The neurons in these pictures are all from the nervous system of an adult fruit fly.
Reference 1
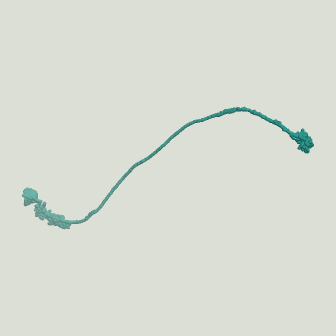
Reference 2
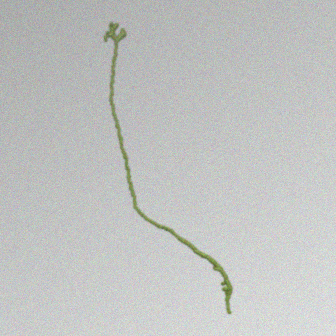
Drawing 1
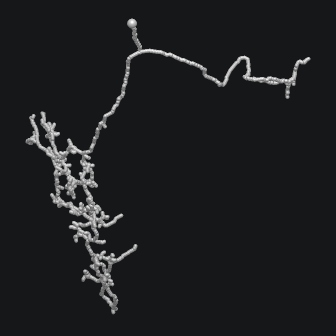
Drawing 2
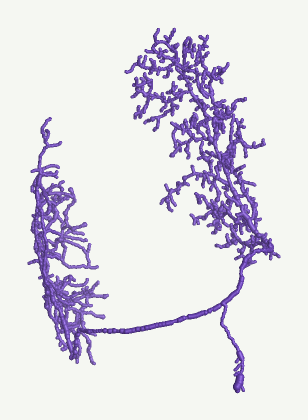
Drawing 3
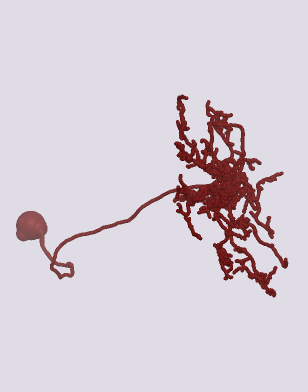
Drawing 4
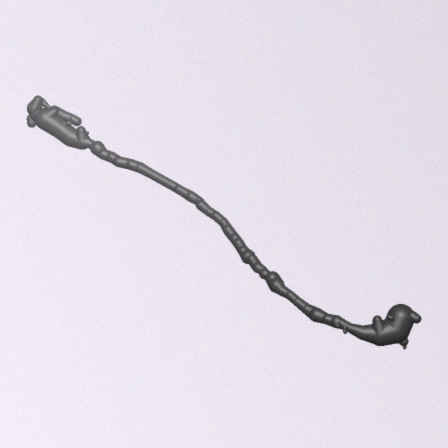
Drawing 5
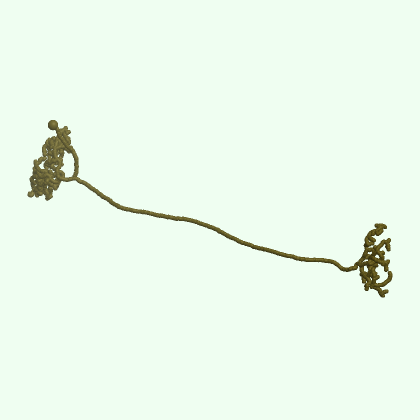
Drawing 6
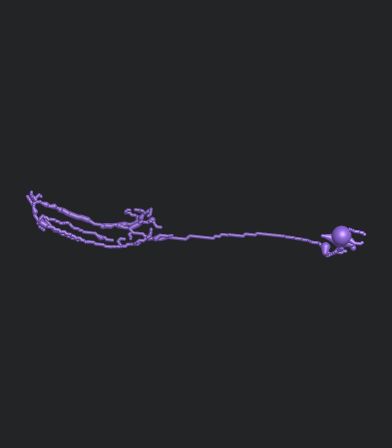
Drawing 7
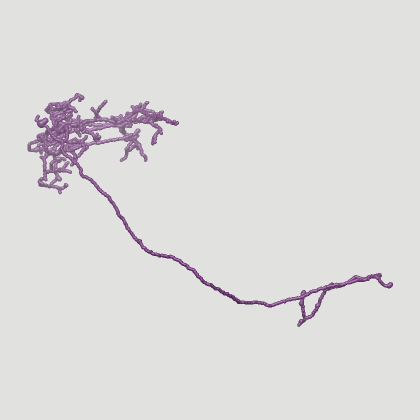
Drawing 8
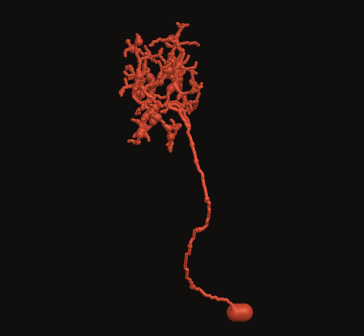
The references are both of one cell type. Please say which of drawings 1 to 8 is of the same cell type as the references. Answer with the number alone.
4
